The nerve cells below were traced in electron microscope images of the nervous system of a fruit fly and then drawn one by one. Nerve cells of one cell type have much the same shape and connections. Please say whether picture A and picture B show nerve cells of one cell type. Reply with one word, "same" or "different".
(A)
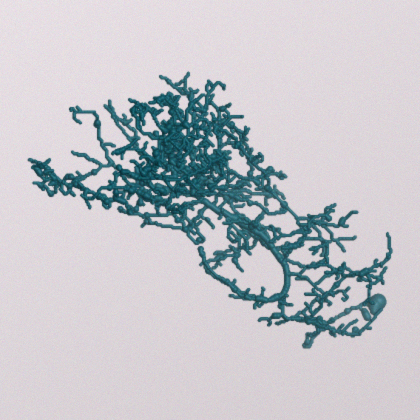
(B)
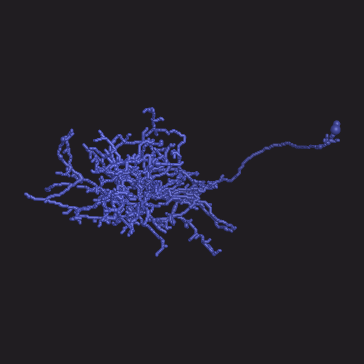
different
